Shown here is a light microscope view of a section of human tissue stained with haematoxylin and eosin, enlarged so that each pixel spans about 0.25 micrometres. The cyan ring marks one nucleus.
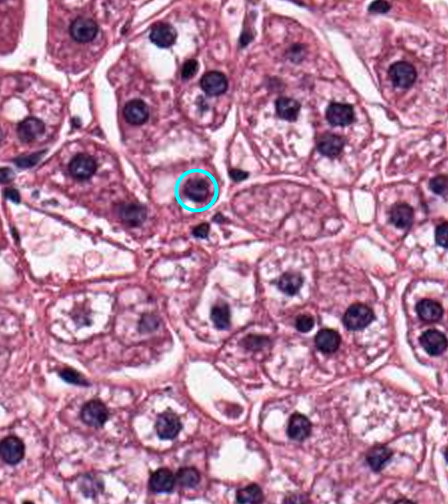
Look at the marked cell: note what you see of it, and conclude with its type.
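The cytoplasm around the nucleus is pale pink and looks finely bubbly rather than solid. A small clear spot sits directly beneath the nucleus. The cell lies packed among other large polygonal cells, with thin pink strands running between them. It is an adrenal cortical cell.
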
